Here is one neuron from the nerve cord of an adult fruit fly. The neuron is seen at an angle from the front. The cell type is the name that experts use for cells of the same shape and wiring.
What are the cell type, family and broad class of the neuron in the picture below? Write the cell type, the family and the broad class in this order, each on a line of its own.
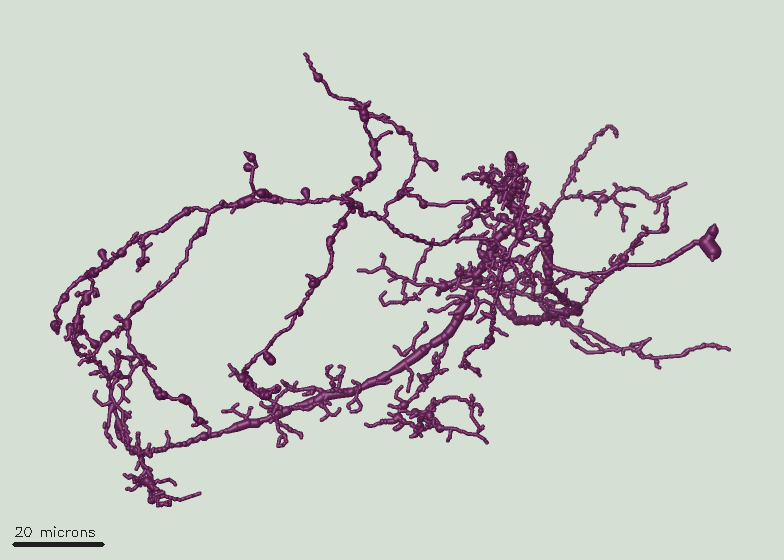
IN03A035
hemilineage 03A
nerve-cord intrinsic neuron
